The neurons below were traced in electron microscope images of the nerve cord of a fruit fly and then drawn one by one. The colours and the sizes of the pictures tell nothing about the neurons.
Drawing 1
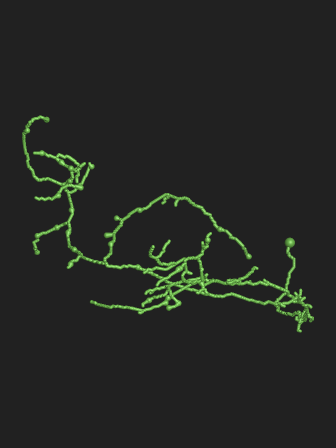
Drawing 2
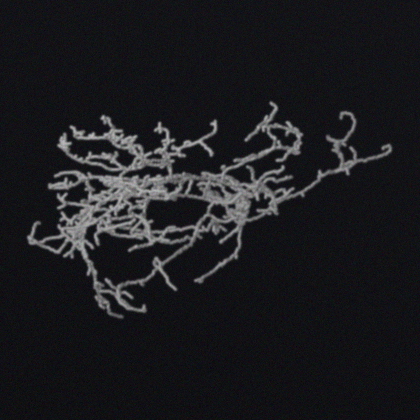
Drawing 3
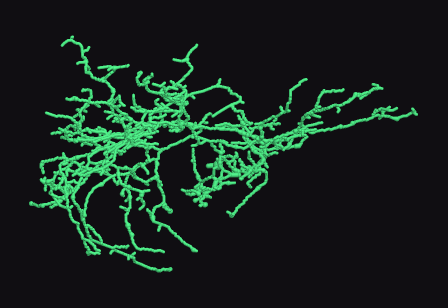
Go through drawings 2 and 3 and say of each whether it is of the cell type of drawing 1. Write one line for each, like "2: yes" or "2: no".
2: no
3: no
